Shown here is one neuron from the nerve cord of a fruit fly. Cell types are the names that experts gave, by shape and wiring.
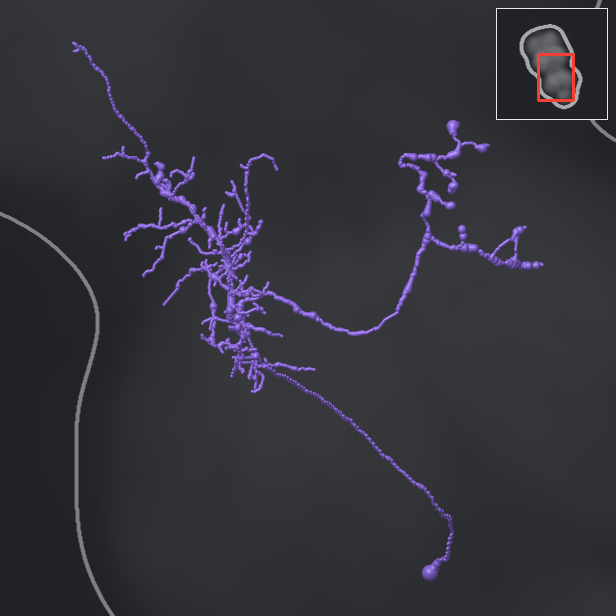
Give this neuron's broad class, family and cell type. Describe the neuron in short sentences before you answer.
The picture shows dozens of branch ends. In this view it is about as wide as it is tall. Its broad class is nerve-cord intrinsic neuron. Its family is hemilineage 06A. It is of cell type IN06A078.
